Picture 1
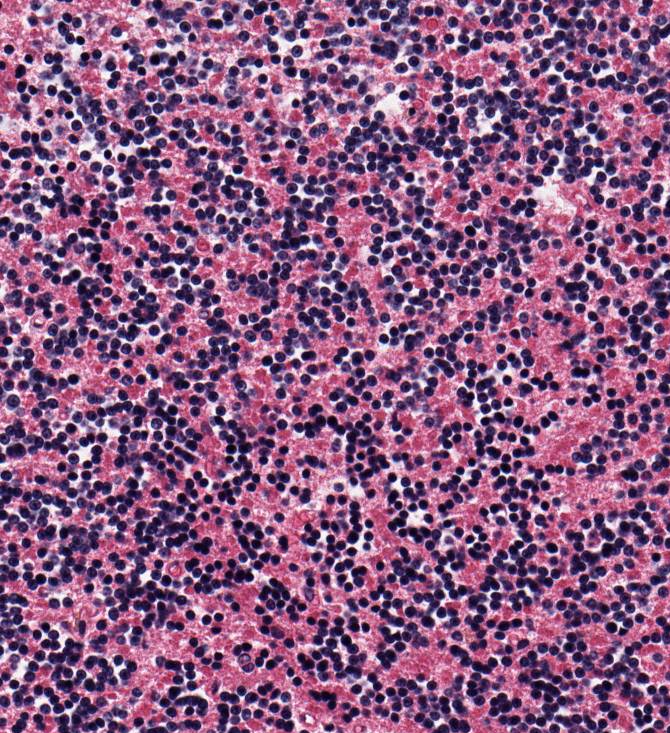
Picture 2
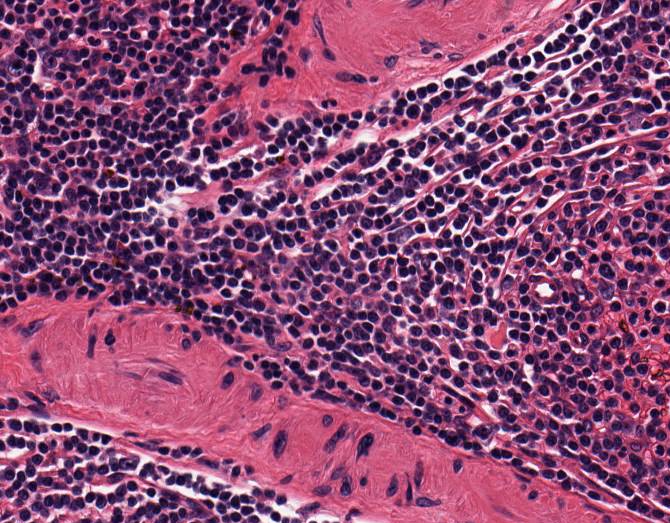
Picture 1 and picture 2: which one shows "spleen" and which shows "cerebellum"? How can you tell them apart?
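That first one's cerebellum, and the second is spleen. The cerebellum is one even sheet of densely packed small cells, no layering or border, with pink nucleus-free patches spread all over rather than bunched in one part. Its nuclei are small, round, dark and very uniform in size, with cytoplasm so scant you barely see it. The spleen has dense sheets of lymphocytes with dark round nuclei and very scant cytoplasm, but pink fibrous bands interrupt them at the top and lower left, the lower-left one holding elongated, spindle-shaped nuclei. And in the centre the lymphocytes line up in rows between thin pink strands running diagonally.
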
